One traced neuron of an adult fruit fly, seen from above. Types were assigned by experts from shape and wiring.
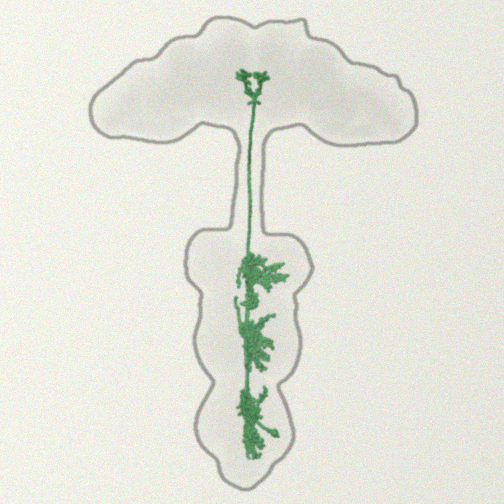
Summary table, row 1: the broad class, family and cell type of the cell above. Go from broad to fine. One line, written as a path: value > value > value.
ascending neuron > hemilineage 17A > AN17A009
